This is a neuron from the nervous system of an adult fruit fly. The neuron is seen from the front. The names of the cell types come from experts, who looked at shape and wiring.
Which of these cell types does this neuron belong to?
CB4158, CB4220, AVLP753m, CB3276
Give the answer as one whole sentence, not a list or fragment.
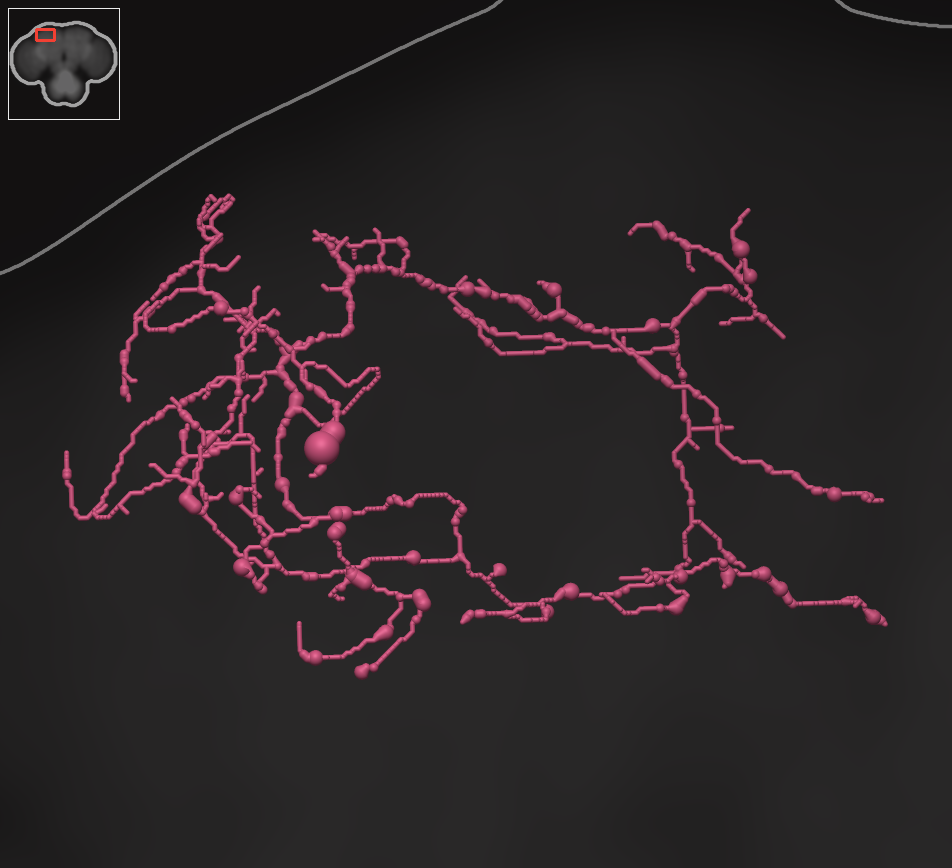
The single neuron here is of type CB4158.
